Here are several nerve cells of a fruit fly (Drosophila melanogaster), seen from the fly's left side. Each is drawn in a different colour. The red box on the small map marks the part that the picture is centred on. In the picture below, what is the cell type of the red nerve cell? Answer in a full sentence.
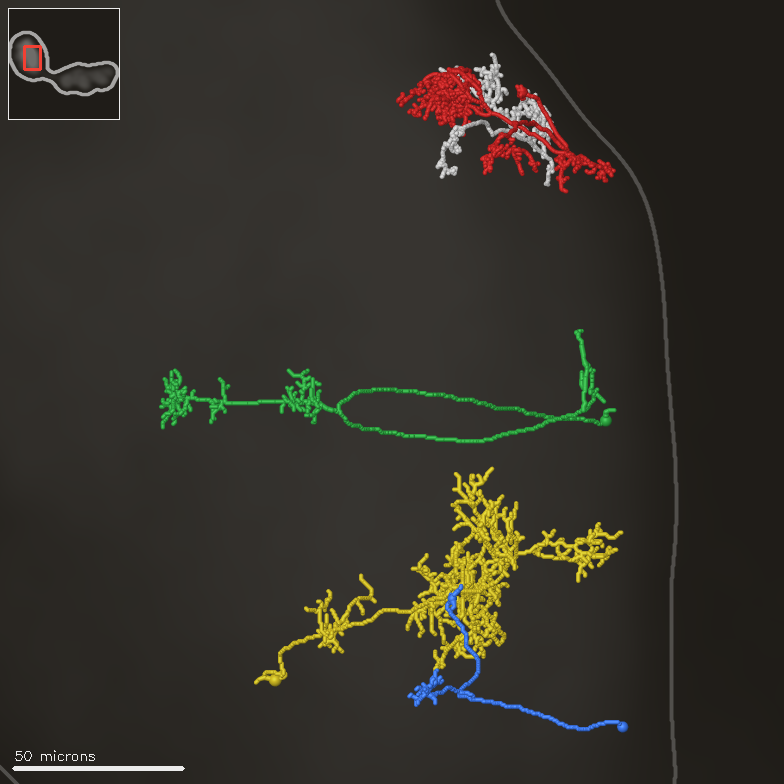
The cell type is Y3.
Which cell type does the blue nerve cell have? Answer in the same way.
The cell type is T3.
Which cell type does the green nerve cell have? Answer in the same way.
The cell type is T2.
